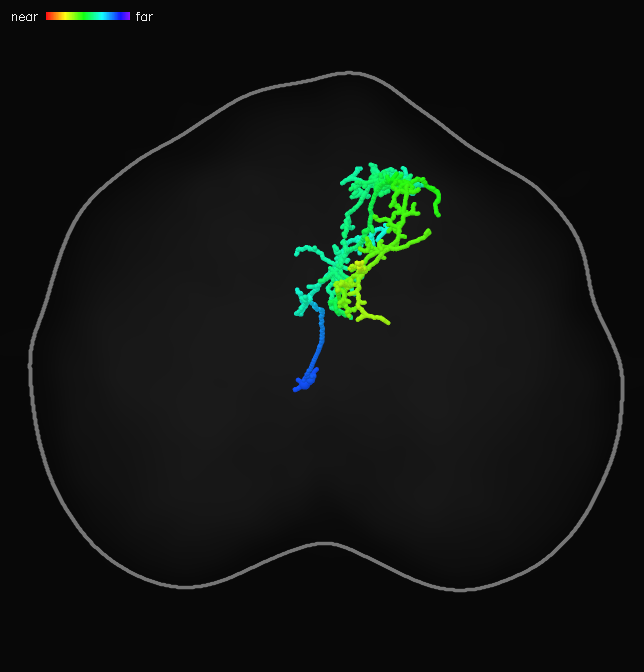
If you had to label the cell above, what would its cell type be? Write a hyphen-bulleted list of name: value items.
- cell type: IN06B053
